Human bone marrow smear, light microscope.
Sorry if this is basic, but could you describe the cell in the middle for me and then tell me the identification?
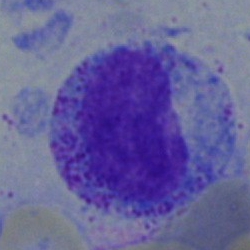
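Set off-centre toward the left side, the nucleus occupies more than half of the cell. Scattered reddish-purple granules lie in the cytoplasm, more crowded along the left edge than in the right part. The cell is a myelocyte.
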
